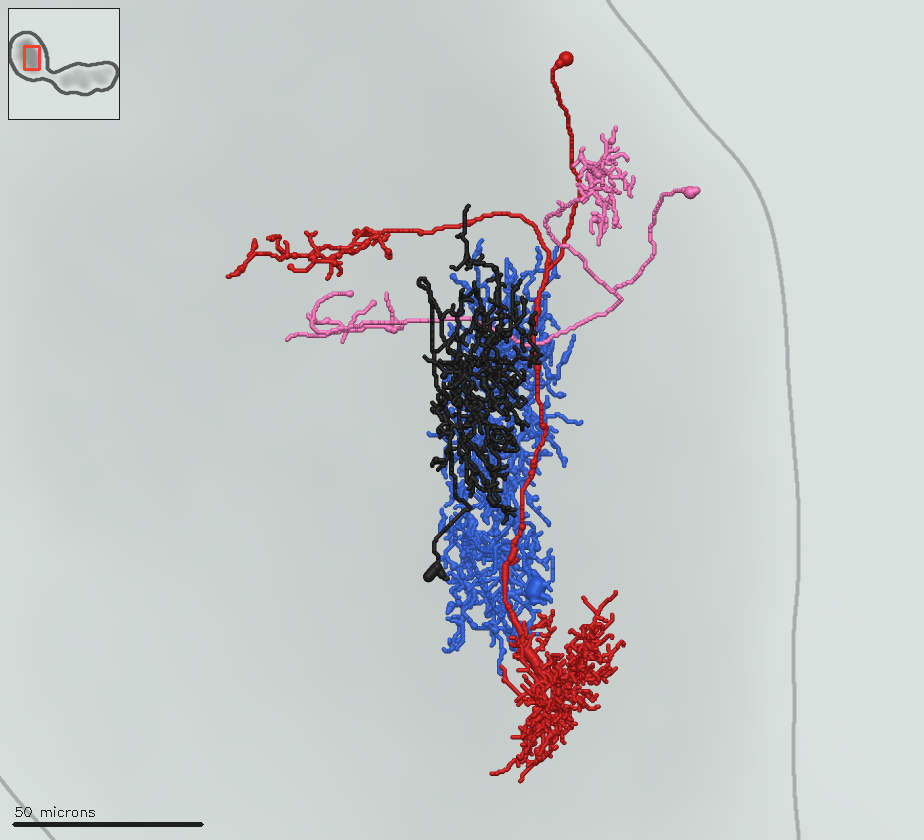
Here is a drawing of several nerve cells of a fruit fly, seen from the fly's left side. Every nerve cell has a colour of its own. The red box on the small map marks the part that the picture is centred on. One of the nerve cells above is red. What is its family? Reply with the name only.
hemilineage VPNp3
